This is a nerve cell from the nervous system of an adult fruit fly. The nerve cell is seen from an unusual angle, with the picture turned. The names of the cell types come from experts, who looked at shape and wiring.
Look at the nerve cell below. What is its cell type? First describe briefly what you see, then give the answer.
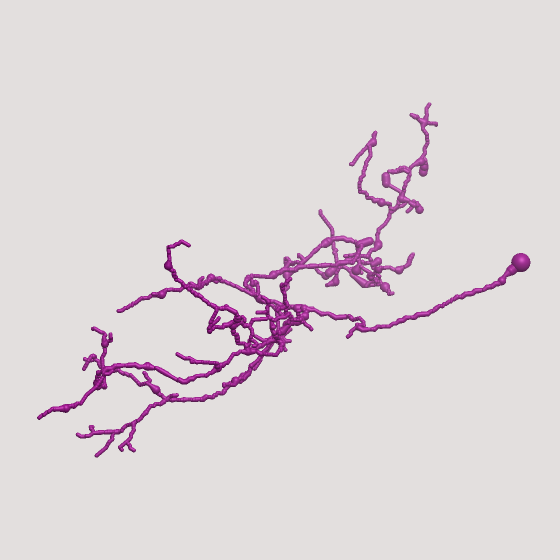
Its cell body lies on the right of the picture. The picture shows dozens of branch ends. Its broad class is central-brain intrinsic neuron. Its cell type is SMP426.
